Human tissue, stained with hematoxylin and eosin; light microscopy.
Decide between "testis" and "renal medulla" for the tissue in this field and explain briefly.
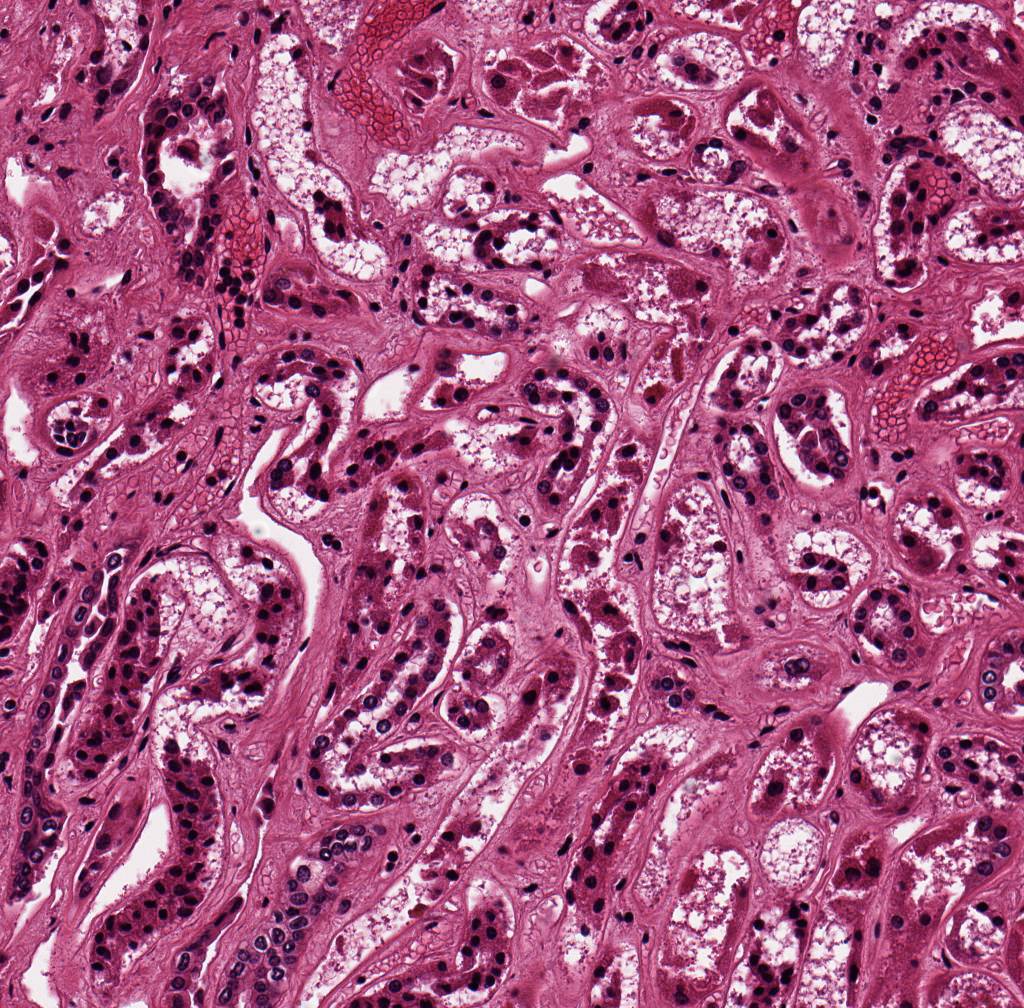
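This is renal medulla, not testis. Check one: closely packed tubules fill the whole field, cut in round, oval and elongated profiles. Check two: the lining cells have small, round, dark-staining nuclei, many with pale, bubbly cytoplasm.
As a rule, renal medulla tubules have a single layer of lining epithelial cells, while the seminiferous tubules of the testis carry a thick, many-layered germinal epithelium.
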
